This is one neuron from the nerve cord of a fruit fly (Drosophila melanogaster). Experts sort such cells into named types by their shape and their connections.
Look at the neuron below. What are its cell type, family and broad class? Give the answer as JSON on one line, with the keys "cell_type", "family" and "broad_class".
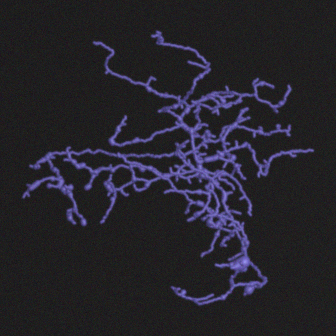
{"cell_type": "IN04B070", "family": "hemilineage 04B", "broad_class": "nerve-cord intrinsic neuron"}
